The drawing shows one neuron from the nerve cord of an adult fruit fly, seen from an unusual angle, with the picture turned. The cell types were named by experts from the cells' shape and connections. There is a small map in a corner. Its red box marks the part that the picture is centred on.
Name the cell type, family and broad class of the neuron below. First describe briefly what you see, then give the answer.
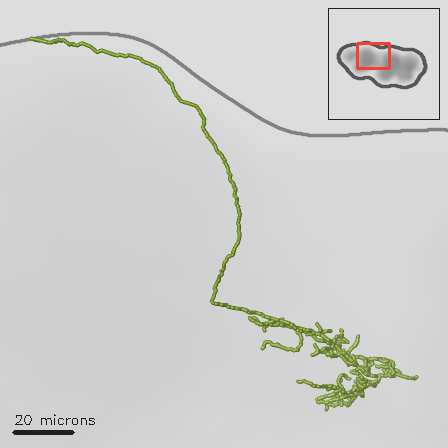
No cell body is drawn. By the scale bar it is about 130 microns wide in this view. Its cell type is SNpp40. The name of its family is class mechanosensory proprioceptive. This is a sensory neuron entering the nerve cord.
